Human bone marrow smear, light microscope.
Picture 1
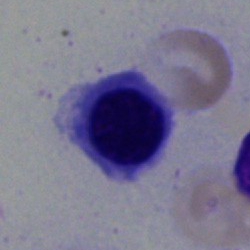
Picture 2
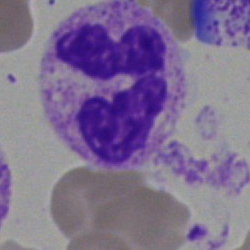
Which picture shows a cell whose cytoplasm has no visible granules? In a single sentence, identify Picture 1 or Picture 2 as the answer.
In Picture 1, the cell has a cytoplasm without visible granules.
